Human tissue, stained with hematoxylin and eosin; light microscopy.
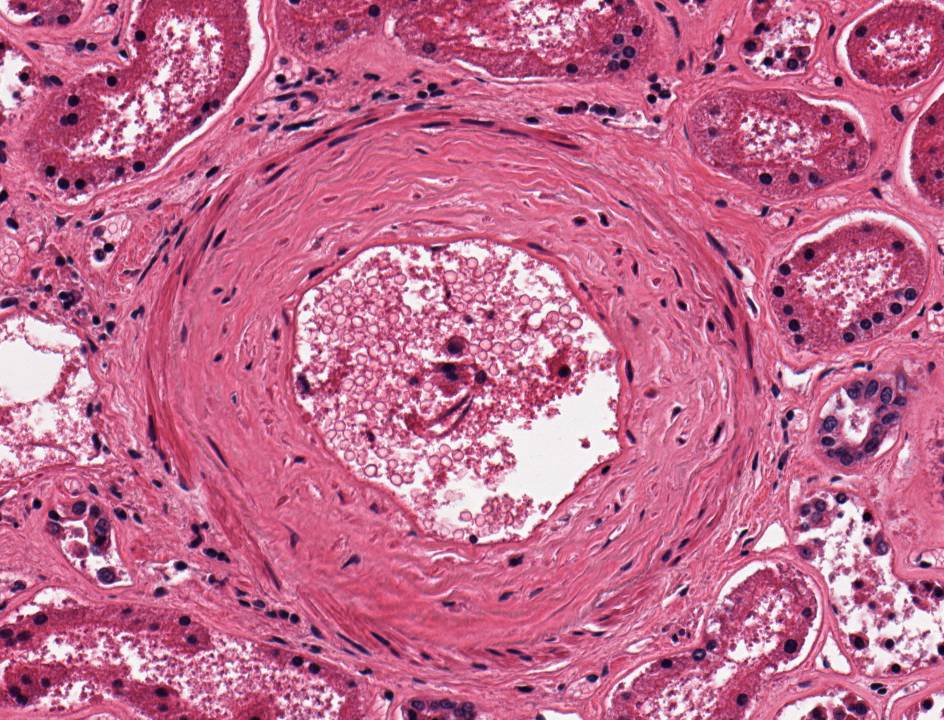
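renal cortex, haematoxylin and eosin. Centre: one large thick-walled vessel, its wall of concentric pink fibre layers with scattered elongated, spindle-shaped nuclei, ringed on all sides by cross-sectioned tubules. Tubule lining: abundant pink granular cytoplasm, round dark nuclei. Between tubules: narrow pink connective tissue bands with scattered small dark nuclei.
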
